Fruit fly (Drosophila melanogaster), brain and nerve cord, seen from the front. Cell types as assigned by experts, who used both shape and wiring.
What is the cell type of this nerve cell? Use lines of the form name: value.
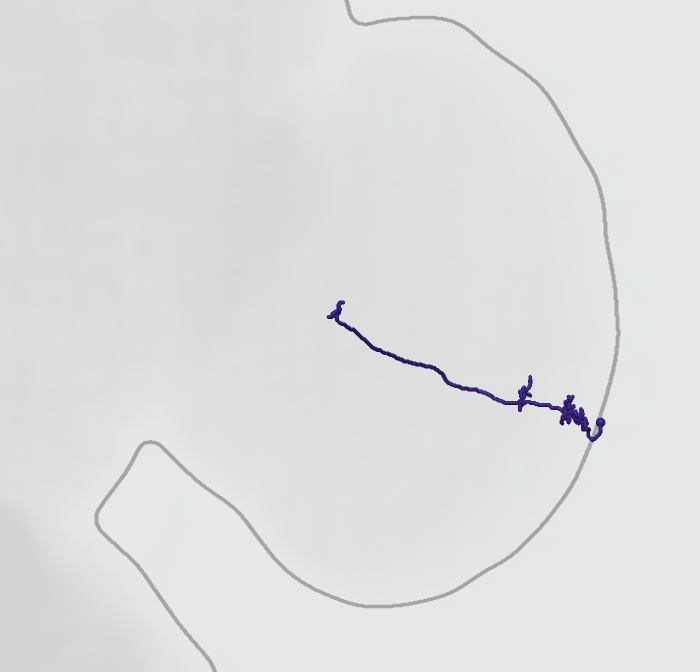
cell type: Tm20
